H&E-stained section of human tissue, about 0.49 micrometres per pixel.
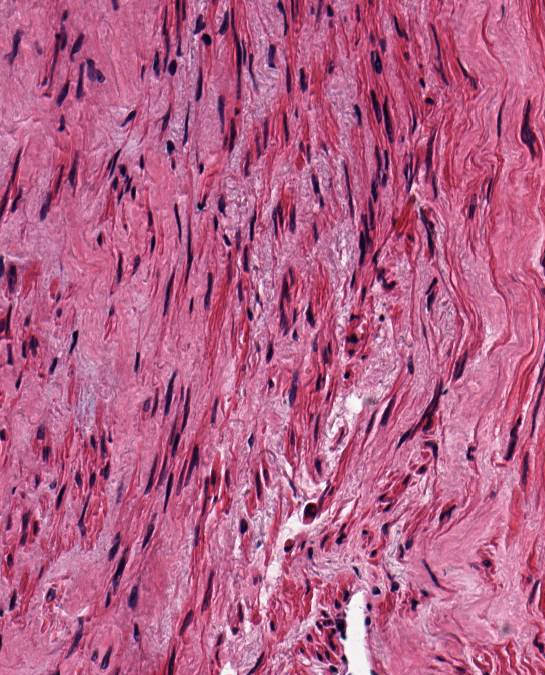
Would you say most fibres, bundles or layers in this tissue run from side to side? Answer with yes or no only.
No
